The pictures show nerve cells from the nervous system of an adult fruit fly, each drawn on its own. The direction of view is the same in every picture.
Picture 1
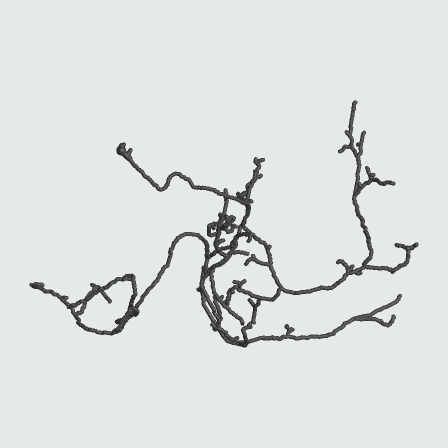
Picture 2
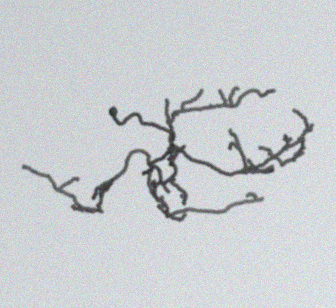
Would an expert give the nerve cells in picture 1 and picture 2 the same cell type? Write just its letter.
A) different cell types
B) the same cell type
B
